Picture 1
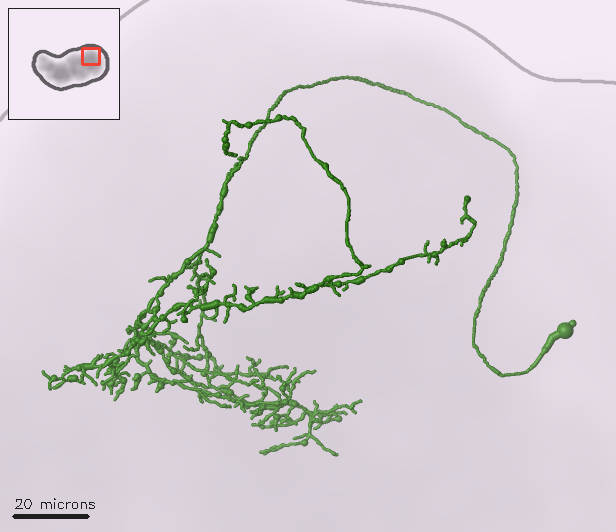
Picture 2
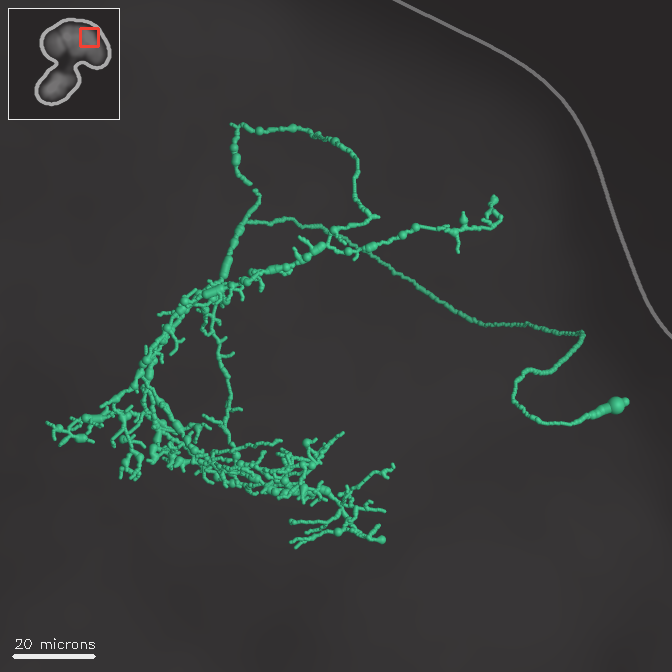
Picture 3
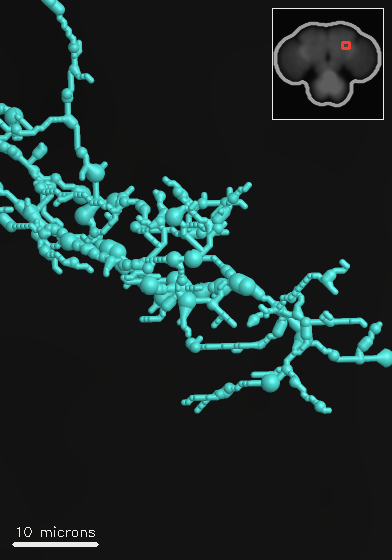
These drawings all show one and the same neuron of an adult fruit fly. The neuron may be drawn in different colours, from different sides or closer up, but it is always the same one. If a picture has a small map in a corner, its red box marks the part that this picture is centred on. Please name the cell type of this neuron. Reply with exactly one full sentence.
On the level of cell type, this neuron is CL015_a.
